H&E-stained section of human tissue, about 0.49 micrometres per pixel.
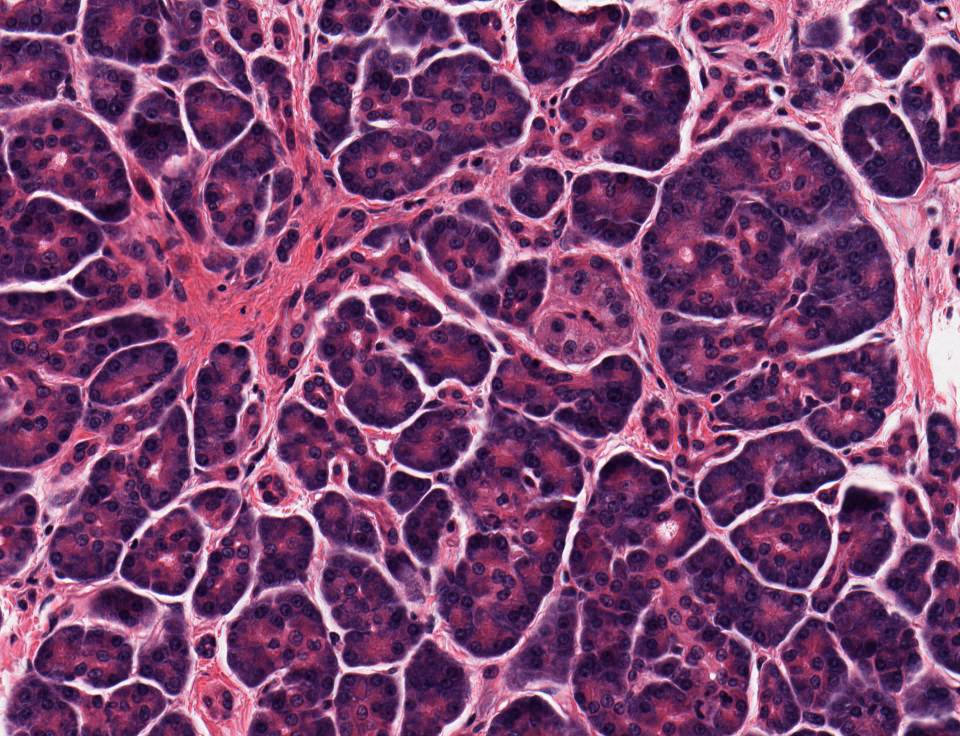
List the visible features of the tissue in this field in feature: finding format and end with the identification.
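Layout: packed acini in lobules, thin pink fibrous septa between
Acini: rounded clusters of pyramidal cells, tiny inconspicuous central lumen
Cytoplasm: deep purple at the base, pinker toward the lumen
Nuclei: round, toward the cell base
Organ: pancreas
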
